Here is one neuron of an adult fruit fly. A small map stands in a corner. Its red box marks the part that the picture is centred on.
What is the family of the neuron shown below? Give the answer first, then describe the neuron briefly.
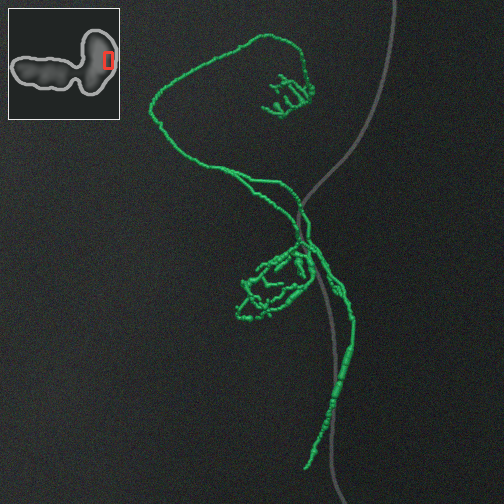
The name of its family is class olfactory. Its broad class is sensory neuron entering the brain. In this view it is taller than it is wide.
